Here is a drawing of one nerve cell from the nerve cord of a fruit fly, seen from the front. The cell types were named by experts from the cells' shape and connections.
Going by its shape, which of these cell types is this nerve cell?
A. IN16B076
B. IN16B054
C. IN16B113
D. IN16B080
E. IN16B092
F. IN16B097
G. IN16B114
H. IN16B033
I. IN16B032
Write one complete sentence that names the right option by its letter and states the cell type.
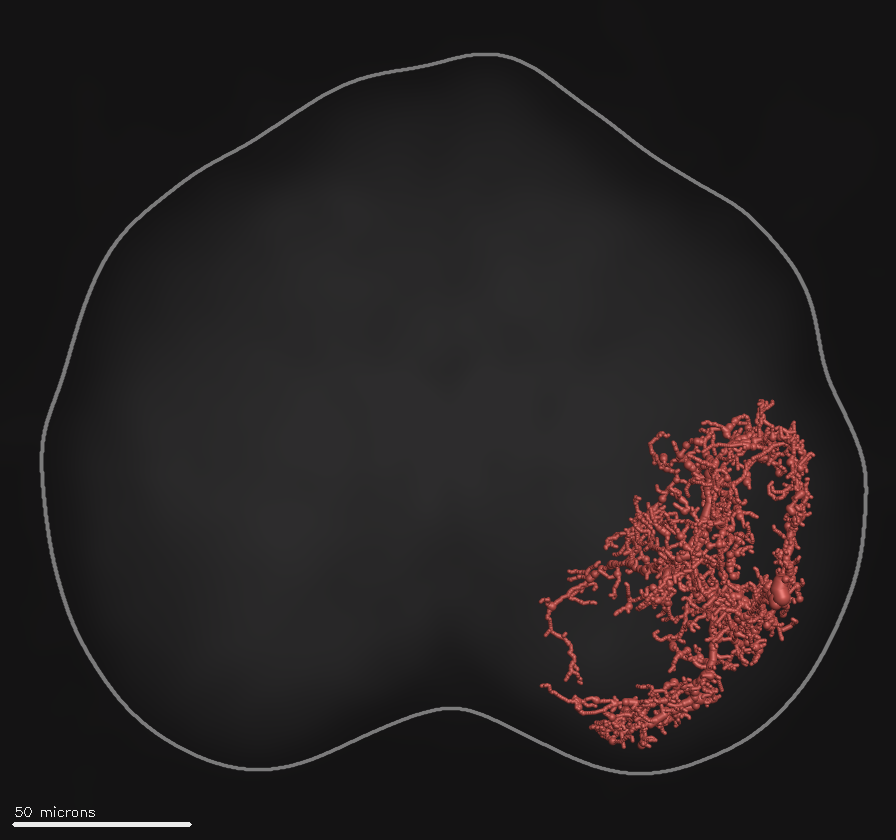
Option I lists IN16B032, and that is the cell type of the nerve cell.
